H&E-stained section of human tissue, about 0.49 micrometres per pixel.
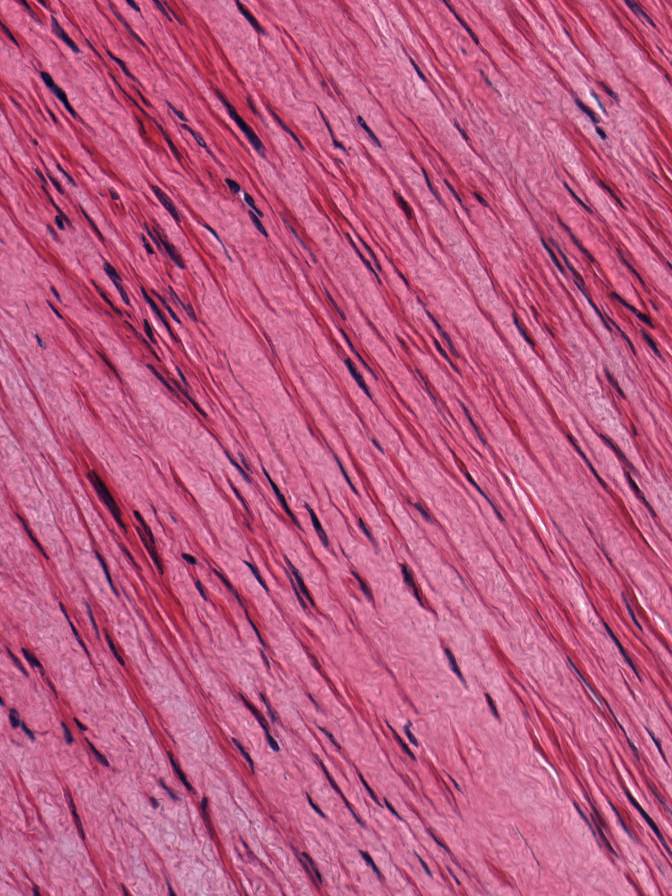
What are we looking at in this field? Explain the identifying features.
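What you're looking at is the tunica media of an artery. Follow the long fibres: they run parallel, diagonally from upper left to lower right across the whole field. Now look at the nuclei, slender, dark and spindle-shaped, lying lengthwise along those fibres.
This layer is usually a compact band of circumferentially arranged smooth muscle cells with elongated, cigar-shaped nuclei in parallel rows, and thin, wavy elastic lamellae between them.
Along the line of the fibres, deeper red streaks alternate with paler pink bands, and the paler bands are made of fine wavy fibrils.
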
